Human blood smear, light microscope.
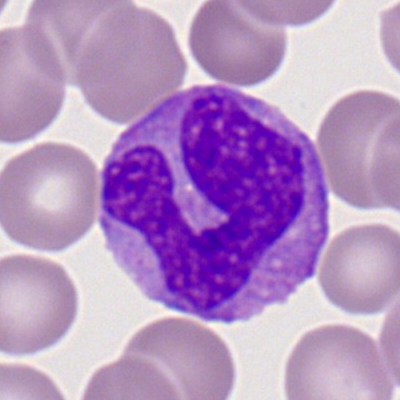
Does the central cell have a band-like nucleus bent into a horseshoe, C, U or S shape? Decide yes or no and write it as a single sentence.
Yes, the cell has a band-shaped, curved nucleus without separate lobes.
